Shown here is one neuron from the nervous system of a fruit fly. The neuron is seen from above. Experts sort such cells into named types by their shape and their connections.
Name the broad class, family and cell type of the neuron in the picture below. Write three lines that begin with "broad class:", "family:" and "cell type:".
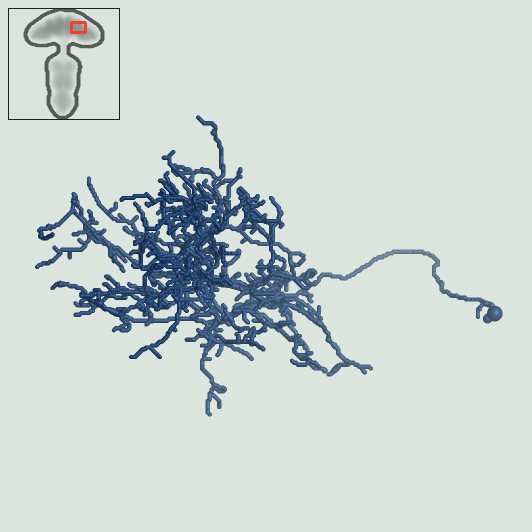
broad class: central-brain intrinsic neuron
family: LHAV
cell type: LHAV4l1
